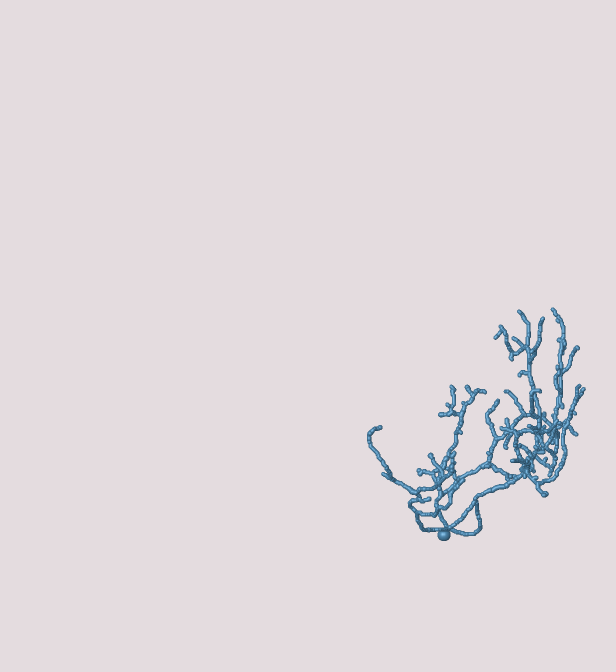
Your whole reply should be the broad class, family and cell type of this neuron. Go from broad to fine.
nerve-cord intrinsic neuron; hemilineage 01B; IN01B019_b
